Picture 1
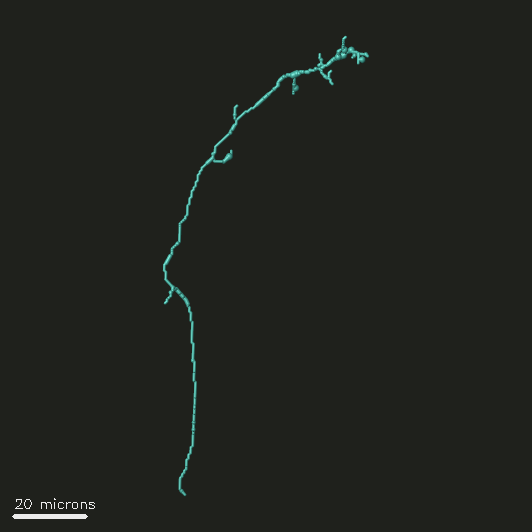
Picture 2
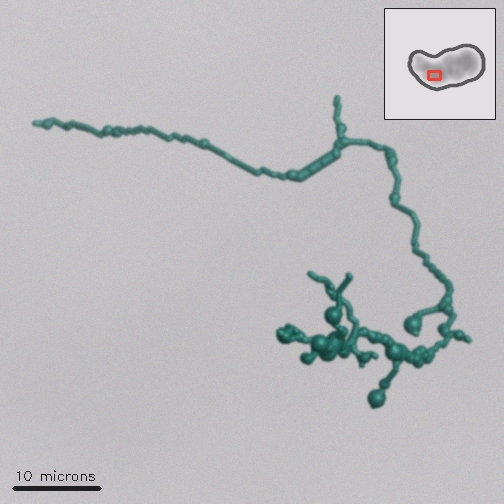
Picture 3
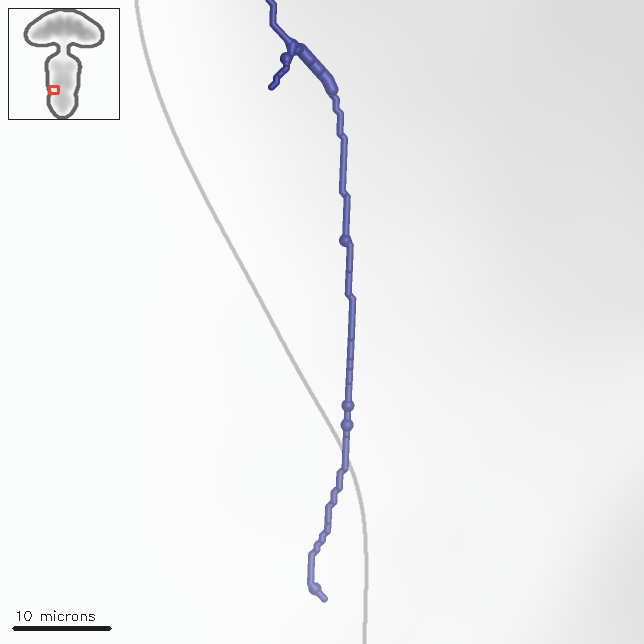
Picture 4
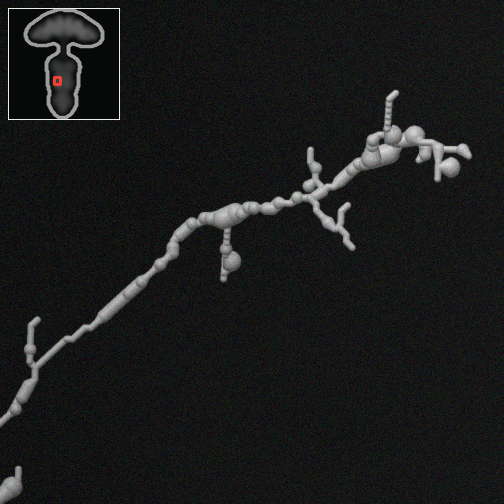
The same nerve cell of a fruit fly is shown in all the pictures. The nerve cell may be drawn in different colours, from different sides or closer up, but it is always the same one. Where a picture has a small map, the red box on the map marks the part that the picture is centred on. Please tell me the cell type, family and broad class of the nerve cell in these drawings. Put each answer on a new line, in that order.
SNta41
class mechanosensory tactile
sensory neuron entering the nerve cord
